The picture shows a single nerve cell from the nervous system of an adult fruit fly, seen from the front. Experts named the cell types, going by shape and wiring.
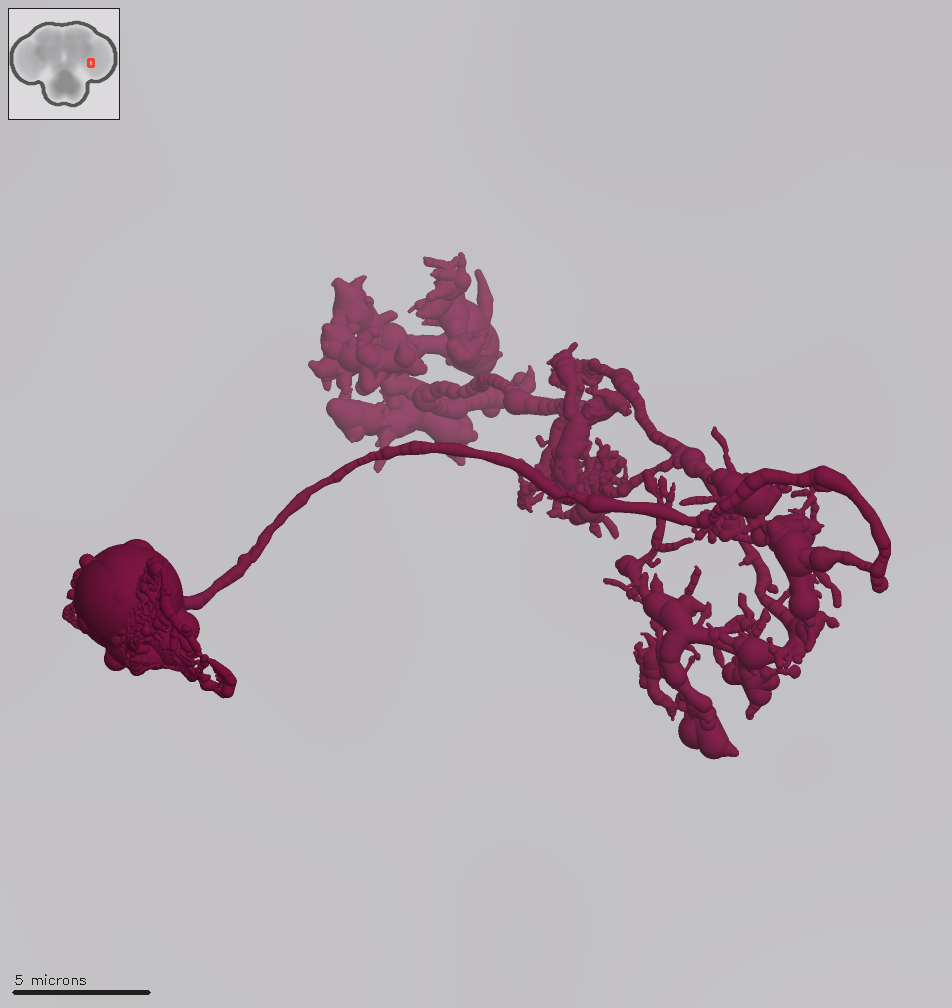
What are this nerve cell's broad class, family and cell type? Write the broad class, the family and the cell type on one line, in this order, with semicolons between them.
optic-lobe intrinsic neuron; Mi; Mi1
